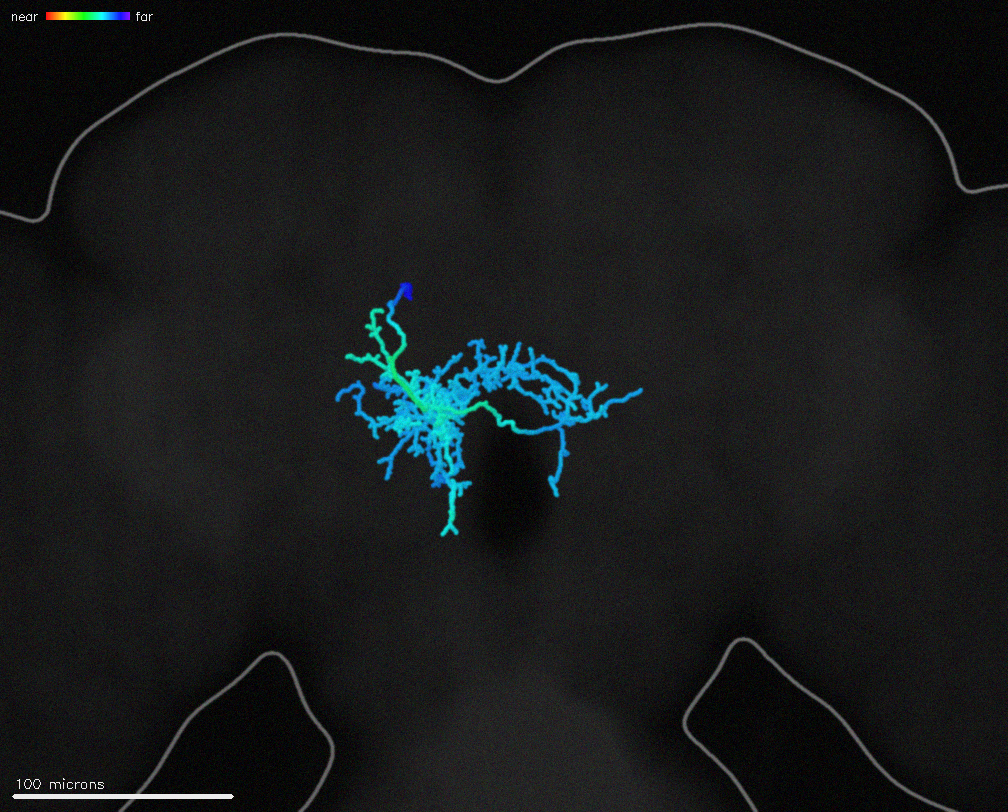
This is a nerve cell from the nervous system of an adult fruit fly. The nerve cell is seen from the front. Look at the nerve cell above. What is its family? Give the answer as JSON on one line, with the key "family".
{"family": "hemilineage DM6_central1"}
